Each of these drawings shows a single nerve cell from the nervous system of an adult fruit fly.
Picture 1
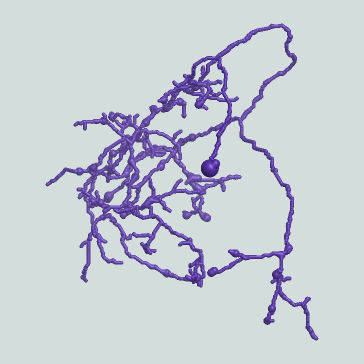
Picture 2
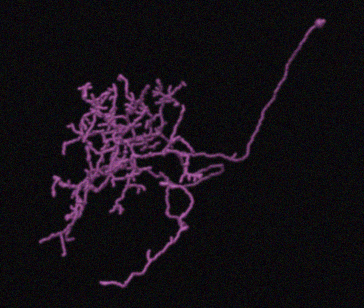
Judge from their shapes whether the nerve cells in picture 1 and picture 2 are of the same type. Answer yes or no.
no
